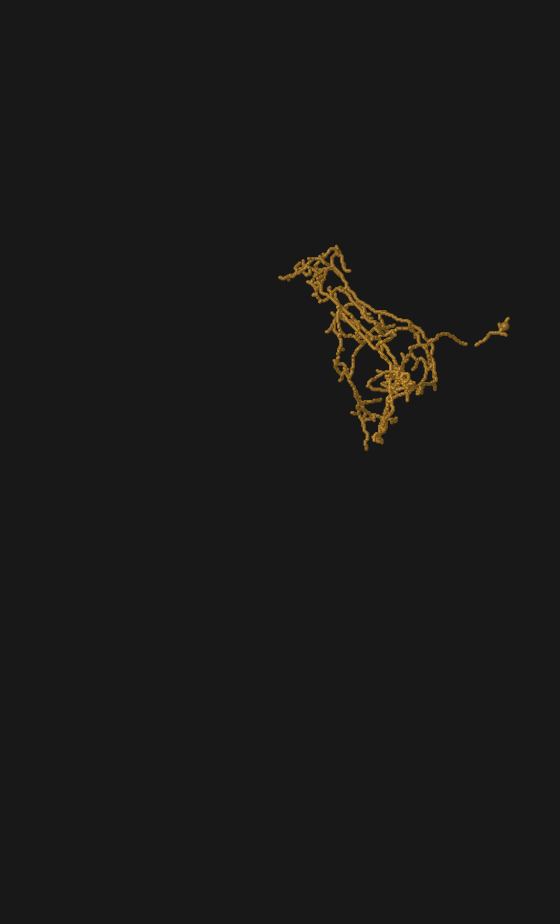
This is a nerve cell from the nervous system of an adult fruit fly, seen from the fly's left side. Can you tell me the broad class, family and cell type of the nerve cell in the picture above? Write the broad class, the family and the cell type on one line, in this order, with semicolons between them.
central-brain intrinsic neuron; hemilineage PSp3; CB2896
